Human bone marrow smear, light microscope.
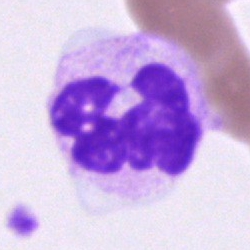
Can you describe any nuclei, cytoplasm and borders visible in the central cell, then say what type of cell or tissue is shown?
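Checking the chromatin first, it is dark purple and dense throughout the lobes. Two small pale spots lie within the left-hand part of the nucleus. Turning to the cytoplasm, a moderate pale lilac rim surrounds the nucleus and holds fine, faint purplish granules. This is a segmented neutrophil.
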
